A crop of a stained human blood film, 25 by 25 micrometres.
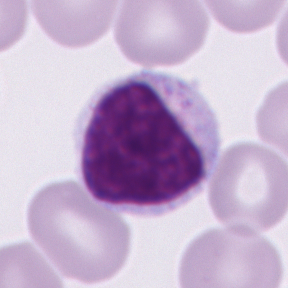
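Large granular lymphocyte, the central cell in a stained smear of human peripheral blood. Its outline is round. The nucleus forms a single mass with no lobes. A few fine reddish-purple granules are scattered through the cytoplasm, which contains no vacuoles.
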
